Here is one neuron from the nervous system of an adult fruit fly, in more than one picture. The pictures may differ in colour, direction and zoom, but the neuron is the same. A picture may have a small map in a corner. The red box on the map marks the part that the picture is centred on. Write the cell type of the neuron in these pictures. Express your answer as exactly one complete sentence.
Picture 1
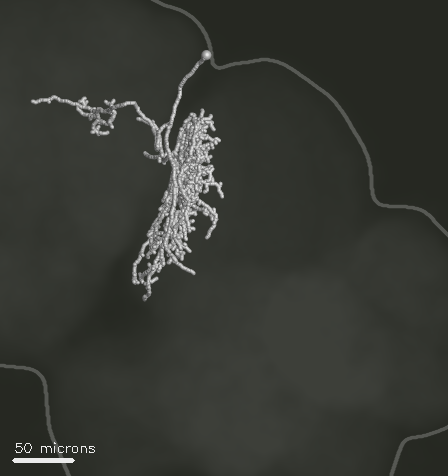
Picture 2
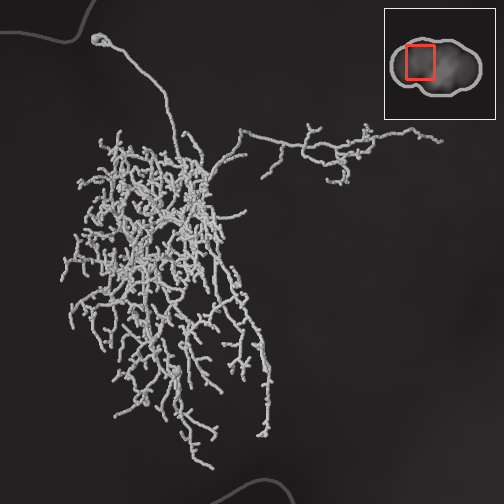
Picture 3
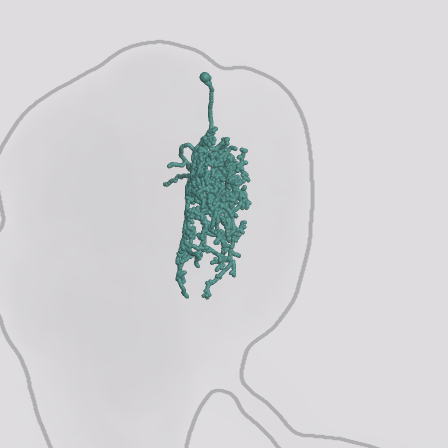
By its cell type, the neuron is LT63.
